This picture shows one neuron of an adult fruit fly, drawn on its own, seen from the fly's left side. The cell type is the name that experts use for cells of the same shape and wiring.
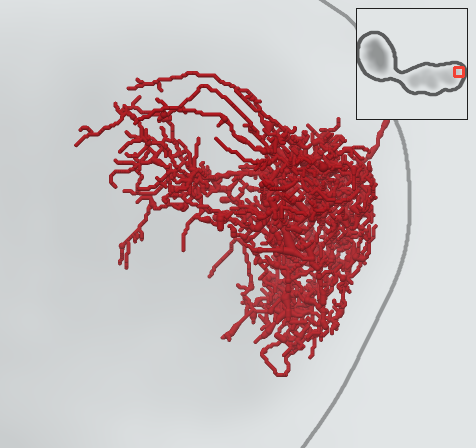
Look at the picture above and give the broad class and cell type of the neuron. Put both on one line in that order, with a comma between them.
nerve-cord intrinsic neuron, INXXX077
